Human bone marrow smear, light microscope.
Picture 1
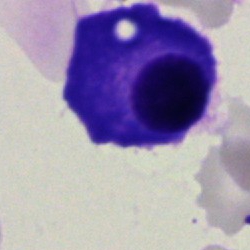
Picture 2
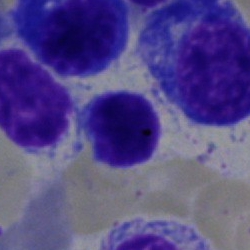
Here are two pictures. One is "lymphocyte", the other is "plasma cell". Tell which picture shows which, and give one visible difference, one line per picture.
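Picture 1: plasma cell. The cytoplasm is abundant, taking up more of the cell than the nucleus does.
Picture 2: lymphocyte. Cytoplasm is scant, at most a barely visible rim around the nucleus.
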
